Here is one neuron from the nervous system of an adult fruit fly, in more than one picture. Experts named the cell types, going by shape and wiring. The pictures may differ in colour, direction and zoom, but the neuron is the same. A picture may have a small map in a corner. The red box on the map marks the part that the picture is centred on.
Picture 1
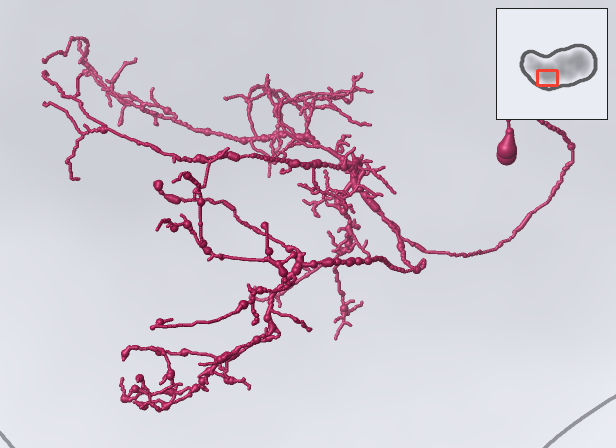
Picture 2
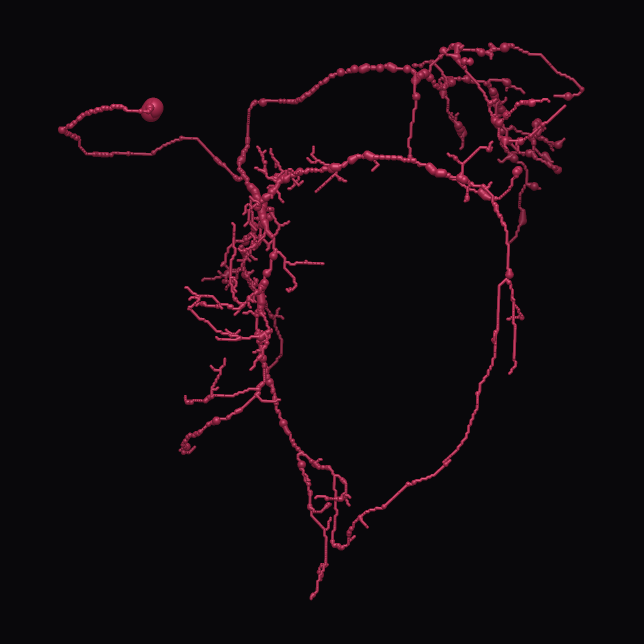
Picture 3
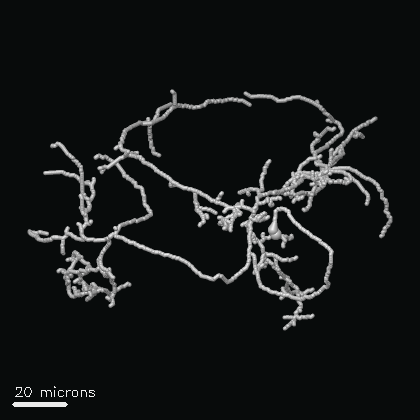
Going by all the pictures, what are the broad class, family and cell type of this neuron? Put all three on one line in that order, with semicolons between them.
nerve-cord intrinsic neuron; hemilineage 01A; IN01A063_b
